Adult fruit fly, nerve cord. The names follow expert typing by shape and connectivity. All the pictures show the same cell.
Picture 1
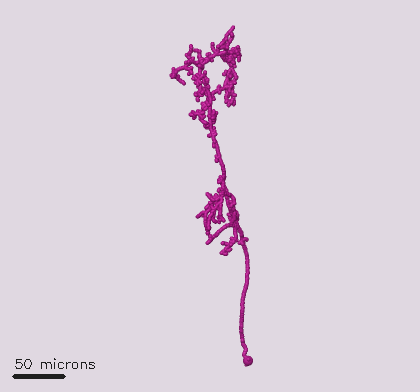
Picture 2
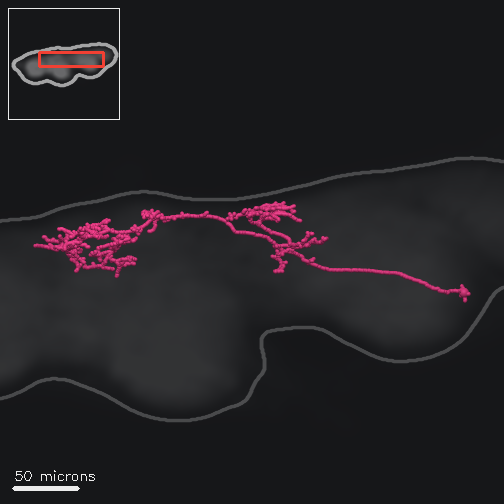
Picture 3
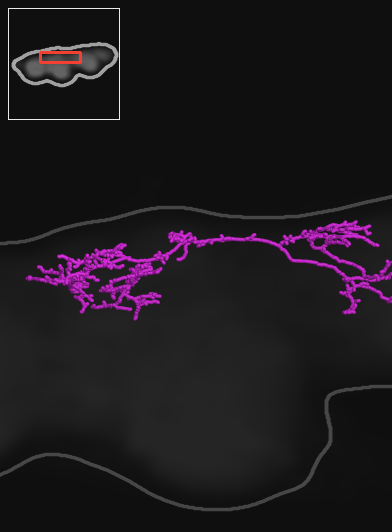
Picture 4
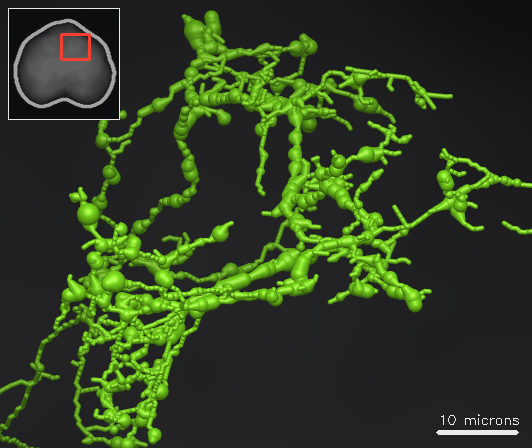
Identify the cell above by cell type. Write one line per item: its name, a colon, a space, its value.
cell type: IN06B053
